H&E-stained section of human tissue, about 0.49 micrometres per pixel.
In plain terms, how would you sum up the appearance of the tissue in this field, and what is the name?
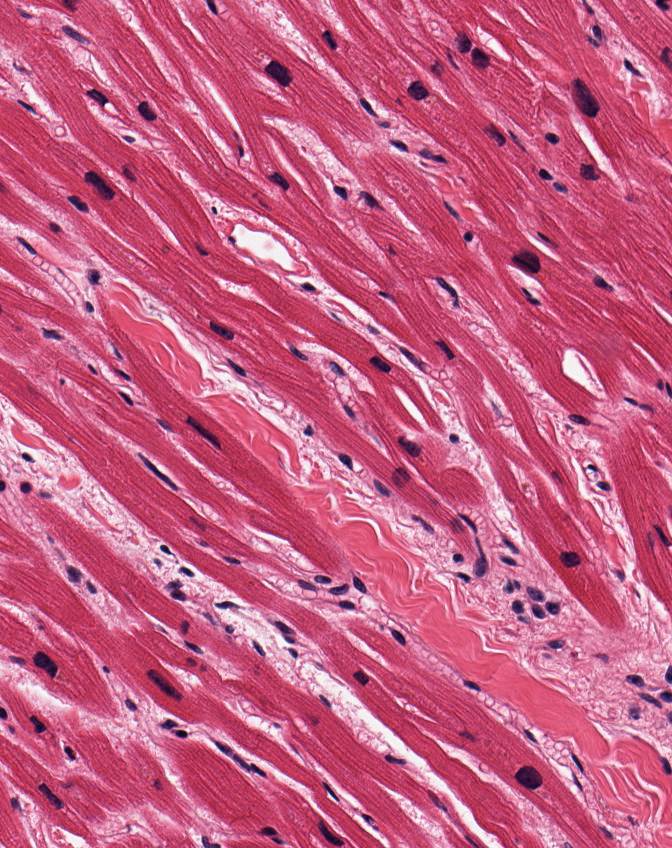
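Muscle fibres run in parallel from upper left to lower right. Many branch and join neighbouring fibres. Cytoplasm is deep red with fine lengthwise fibrils. Small empty vessel spaces lie between fibres, one near upper centre. The tissue is atrial appendage of the heart.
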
